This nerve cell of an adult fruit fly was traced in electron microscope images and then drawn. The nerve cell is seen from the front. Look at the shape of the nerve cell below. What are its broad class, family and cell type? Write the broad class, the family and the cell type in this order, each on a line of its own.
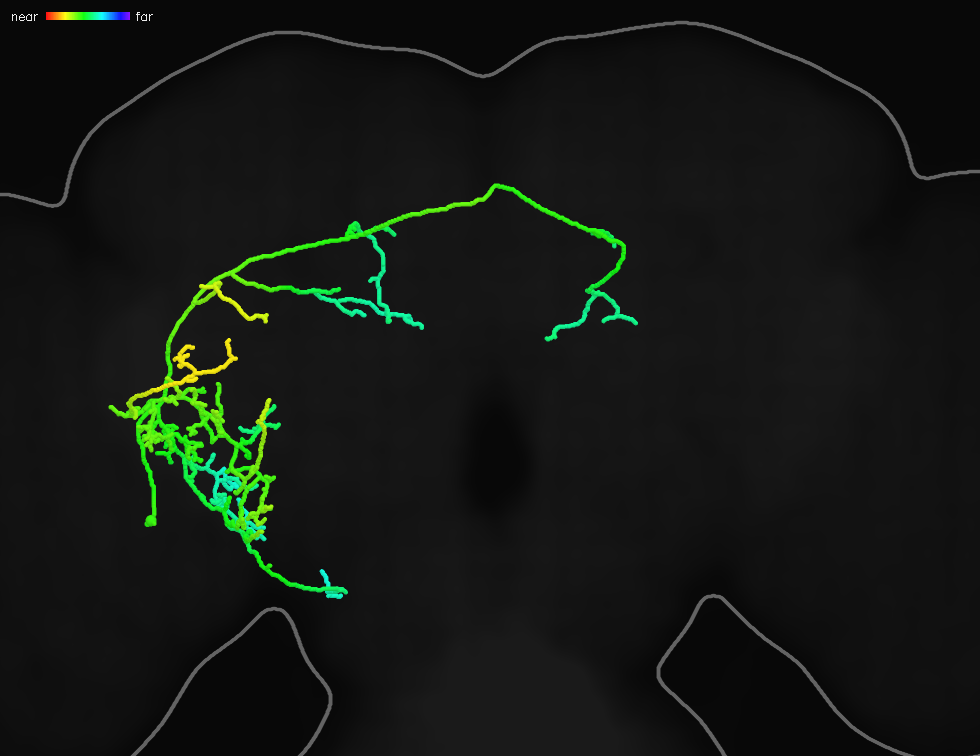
central-brain intrinsic neuron
hemilineage VLPl&p2_lateral
AVLP121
